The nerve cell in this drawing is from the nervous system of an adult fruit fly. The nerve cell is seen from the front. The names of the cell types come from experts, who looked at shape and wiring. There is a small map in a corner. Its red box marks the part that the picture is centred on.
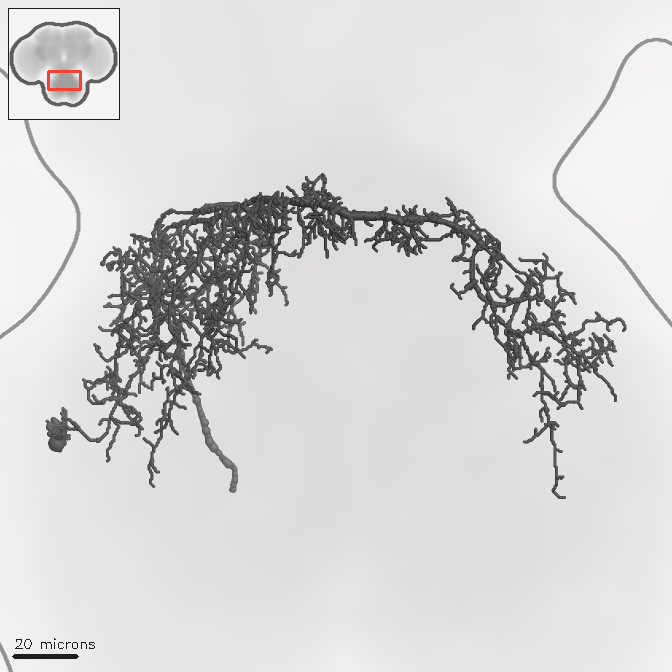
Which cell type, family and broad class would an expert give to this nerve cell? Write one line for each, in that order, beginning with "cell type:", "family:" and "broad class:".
cell type: MNhl59
family: MNhl
broad class: motor neuron of the nerve cord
